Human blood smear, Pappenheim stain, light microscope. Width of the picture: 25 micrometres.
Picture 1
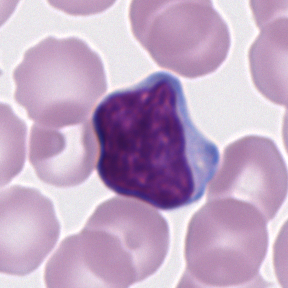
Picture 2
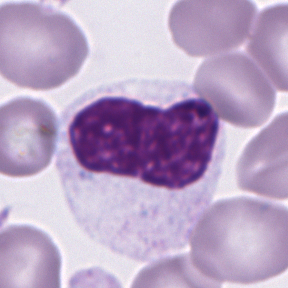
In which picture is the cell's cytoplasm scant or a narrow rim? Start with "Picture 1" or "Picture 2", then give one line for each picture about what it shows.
Picture 1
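In picture 1: The cytoplasm forms a thin rim that is widest on the right side.
In picture 2: The cytoplasm is abundant and pale greyish-lilac.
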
